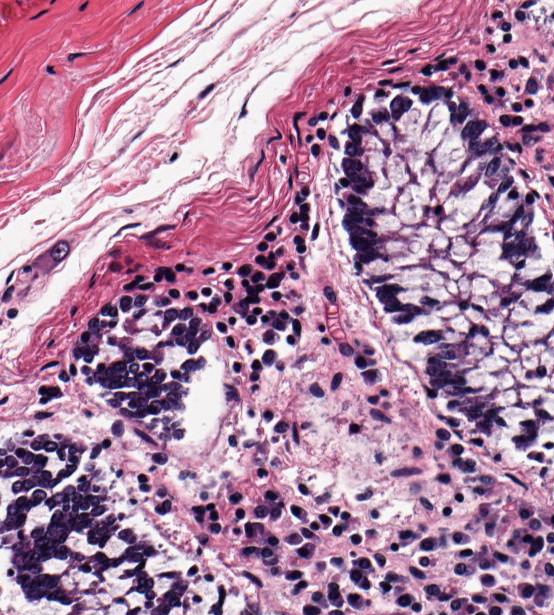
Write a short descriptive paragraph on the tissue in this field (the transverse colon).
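A dense pink fibrous band lies upper left; glandular tissue with cellular stroma fills the rest. Cells lining the large right-hand gland have pale, clear, bubbly cytoplasm, with dark nuclei at their outer edge. Lower left, crowded dark nuclei form glandular clusters separated by clear spaces.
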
